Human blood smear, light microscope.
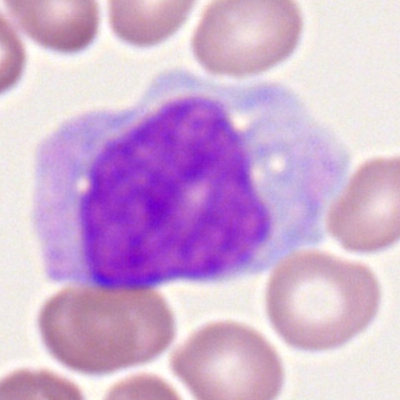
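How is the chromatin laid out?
In patches, with darker clumps between paler areas.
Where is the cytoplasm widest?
It is plentiful and pale blue-grey, with a wider band to the right of the nucleus than to the left.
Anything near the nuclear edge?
A few tiny bright white dots.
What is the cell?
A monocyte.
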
